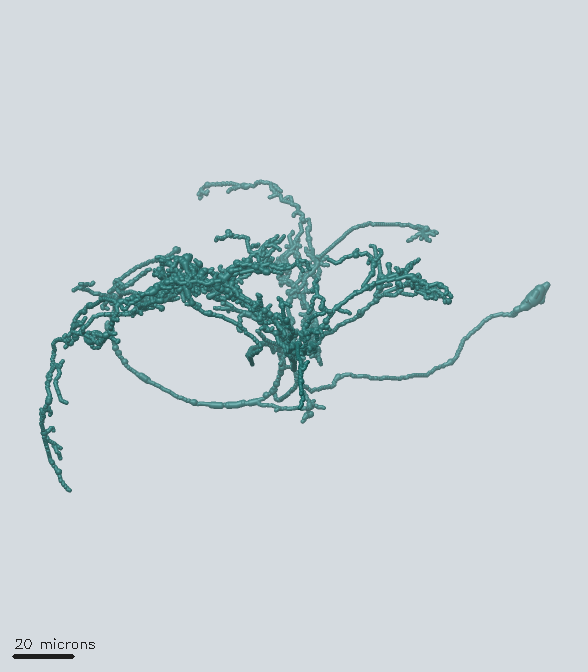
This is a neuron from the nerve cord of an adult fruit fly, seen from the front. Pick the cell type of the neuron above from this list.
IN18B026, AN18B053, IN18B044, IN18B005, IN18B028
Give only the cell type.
IN18B026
